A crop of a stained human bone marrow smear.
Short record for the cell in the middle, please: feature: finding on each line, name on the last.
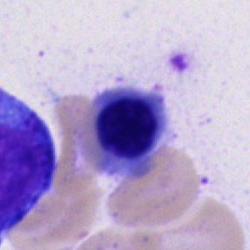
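Chromatin: dense, very dark purple
Cytoplasmic rim: thinnest on the left side of the nucleus
Granules: none in the cytoplasm
Outline: irregular and somewhat angular, not smoothly round
Name: erythroblast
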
